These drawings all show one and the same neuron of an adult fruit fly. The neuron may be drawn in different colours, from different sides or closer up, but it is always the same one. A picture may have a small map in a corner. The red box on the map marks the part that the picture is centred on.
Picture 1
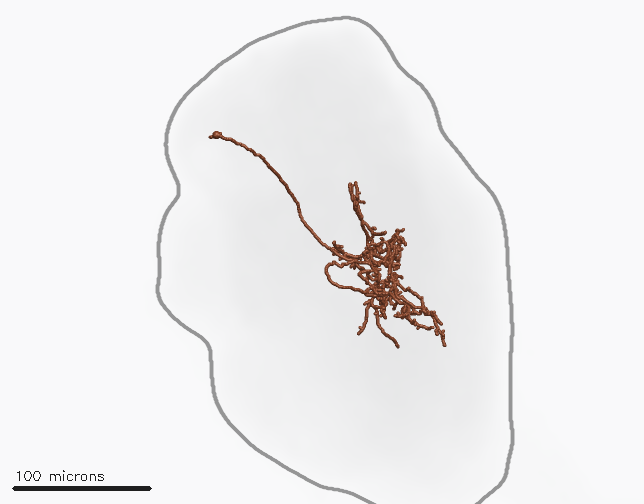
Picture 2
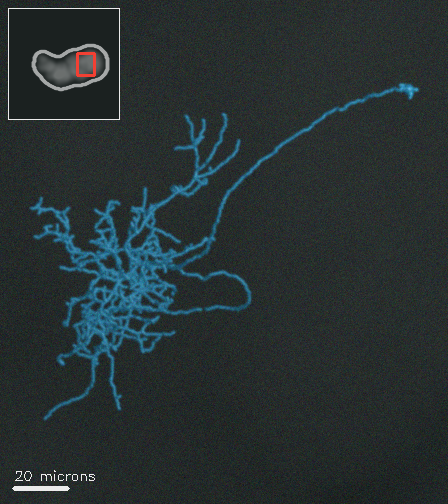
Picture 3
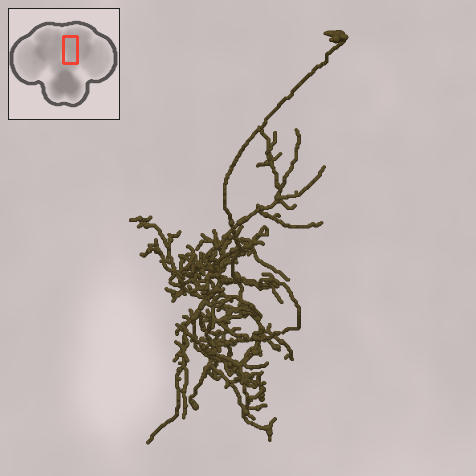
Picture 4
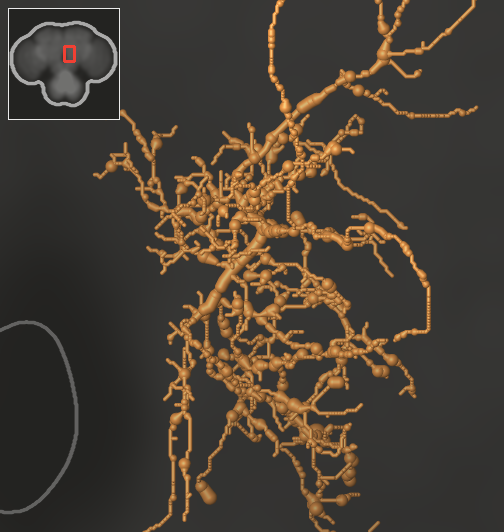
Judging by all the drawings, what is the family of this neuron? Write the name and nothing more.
hemilineage AOTUv1_ventral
